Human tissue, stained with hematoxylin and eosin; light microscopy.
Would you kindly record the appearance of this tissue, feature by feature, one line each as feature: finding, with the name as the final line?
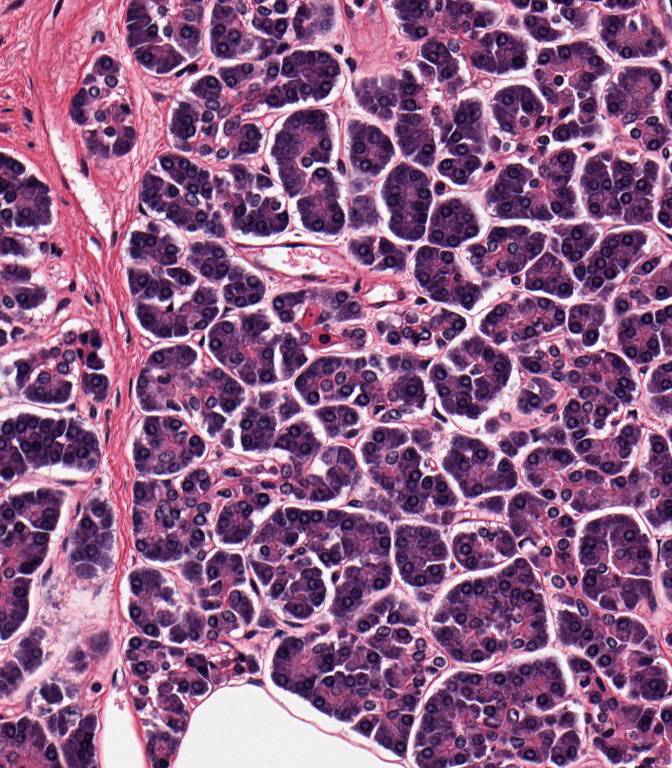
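Packing: closely set glandular acini filling the field, grouped into lobules
Nuclei: round, and I can pick out a dark nucleolus
Vessel: a small one near the centre, with red blood cells
Fat cells: none I find among the lobules
Name: pancreas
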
